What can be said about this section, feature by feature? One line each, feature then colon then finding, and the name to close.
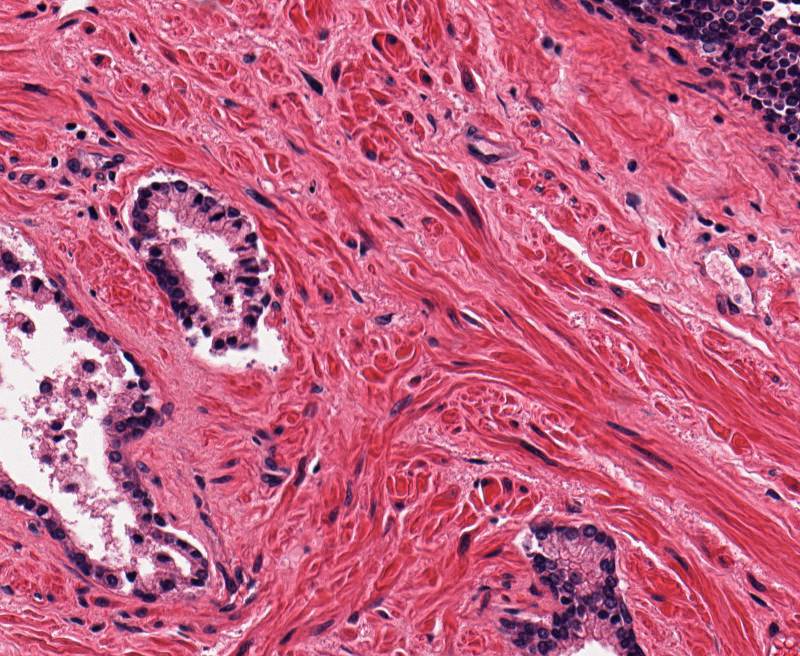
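Stroma: dense eosinophilic smooth muscle bundles filling most of the field
Bundles: interlacing, some cut lengthwise, others across as rounded profiles
Glands: a few, set within the stroma
Larger gland: left edge, wide lumen with pale loose material and detached cells
Lymphocytes: dense aggregate, small round dark nuclei, top right corner
Tissue: prostate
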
